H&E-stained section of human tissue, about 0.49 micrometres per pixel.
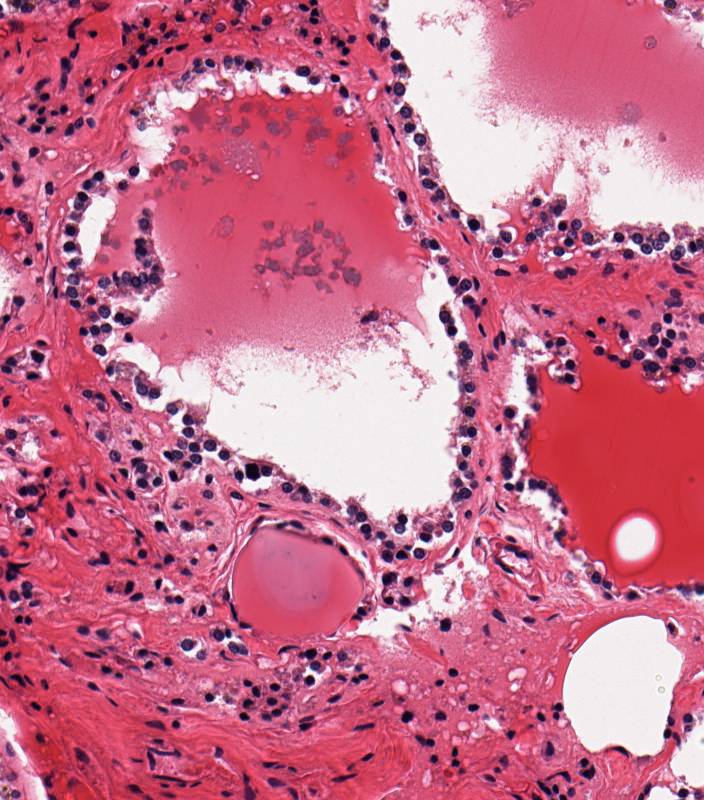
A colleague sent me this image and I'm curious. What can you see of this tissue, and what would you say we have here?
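Several rounded to irregular dilated spaces, separated by bands of fibrous stroma. Large central space: single layer of low cuboidal to flattened cells, round dark nuclei. Loose cluster of detached cells within its pink material, near the middle. Space at right middle edge: deeper red homogeneous material than the central space. Tissue: thyroid.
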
